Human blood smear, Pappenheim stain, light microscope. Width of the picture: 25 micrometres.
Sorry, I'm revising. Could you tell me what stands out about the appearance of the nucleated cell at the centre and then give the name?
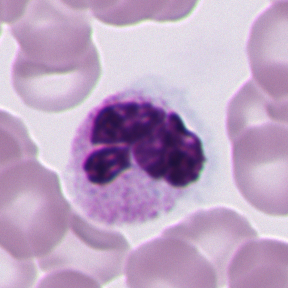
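At least three lobes make up the nucleus, whose chromatin is dark purple and coarsely clumped. Cytoplasm is plentiful and pale pinkish-lilac, filled with fine pinkish-violet granules. This is a segmented neutrophil.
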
